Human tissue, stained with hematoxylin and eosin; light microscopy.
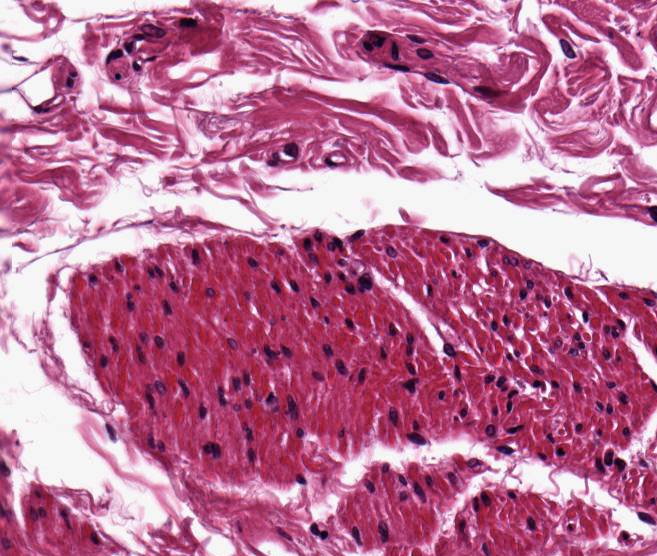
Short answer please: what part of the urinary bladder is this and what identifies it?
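What fills this field is smooth muscle. A large compact bundle of deeply red-stained cells occupies the middle, with looser, paler pink tissue above it, and smaller bundles of similar cells lie along the bottom edge.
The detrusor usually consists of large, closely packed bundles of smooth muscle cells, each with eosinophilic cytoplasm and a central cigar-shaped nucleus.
Here the cytoplasm is strongly eosinophilic, and dark oval to elongated nuclei are spread fairly evenly through the central bundle.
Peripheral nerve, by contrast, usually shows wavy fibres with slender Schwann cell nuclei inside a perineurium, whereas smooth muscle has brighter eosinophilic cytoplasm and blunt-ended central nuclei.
No cross-striations are visible in the cells.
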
